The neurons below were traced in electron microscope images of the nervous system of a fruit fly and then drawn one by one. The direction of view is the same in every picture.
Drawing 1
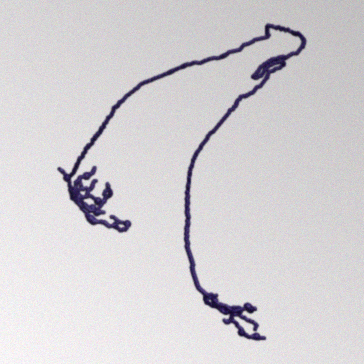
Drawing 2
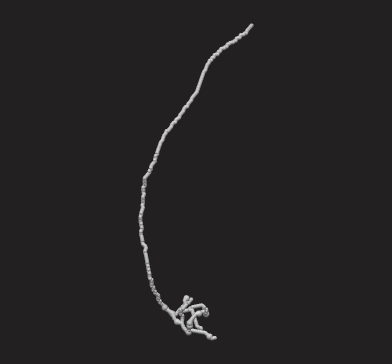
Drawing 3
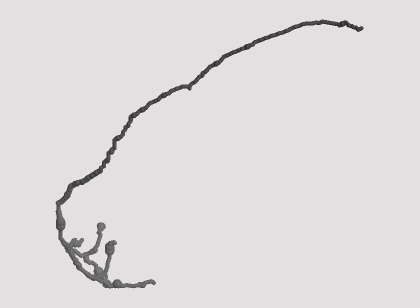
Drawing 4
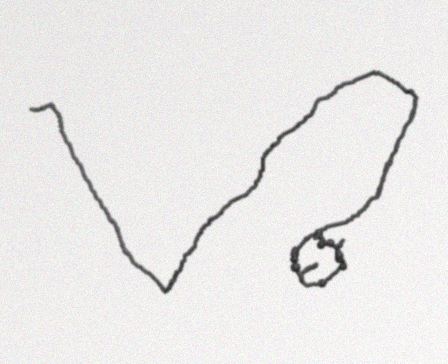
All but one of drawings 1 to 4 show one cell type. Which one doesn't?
4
